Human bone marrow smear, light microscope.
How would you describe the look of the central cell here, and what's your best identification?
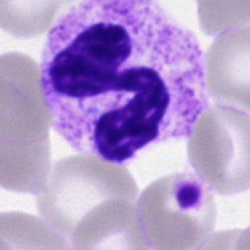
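The chromatin of the nucleus is dark purple and densely condensed, and no nucleoli are visible within it. The cytoplasm is plentiful and pale lilac-pink, with fine lilac granules scattered evenly through it. This central cell is a segmented neutrophil.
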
